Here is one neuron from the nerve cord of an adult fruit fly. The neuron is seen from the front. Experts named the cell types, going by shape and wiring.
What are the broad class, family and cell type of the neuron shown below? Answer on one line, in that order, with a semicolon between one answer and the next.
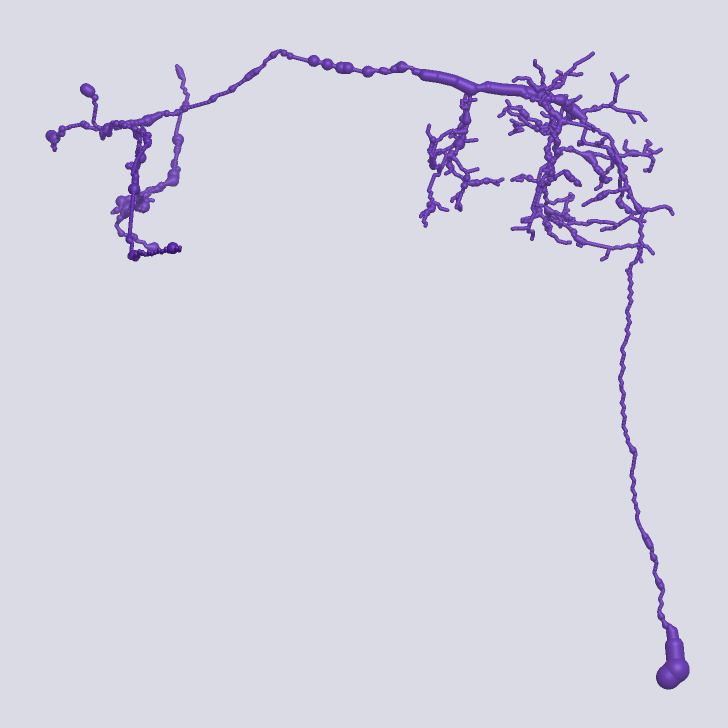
ascending neuron; hemilineage 06A; AN06A095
